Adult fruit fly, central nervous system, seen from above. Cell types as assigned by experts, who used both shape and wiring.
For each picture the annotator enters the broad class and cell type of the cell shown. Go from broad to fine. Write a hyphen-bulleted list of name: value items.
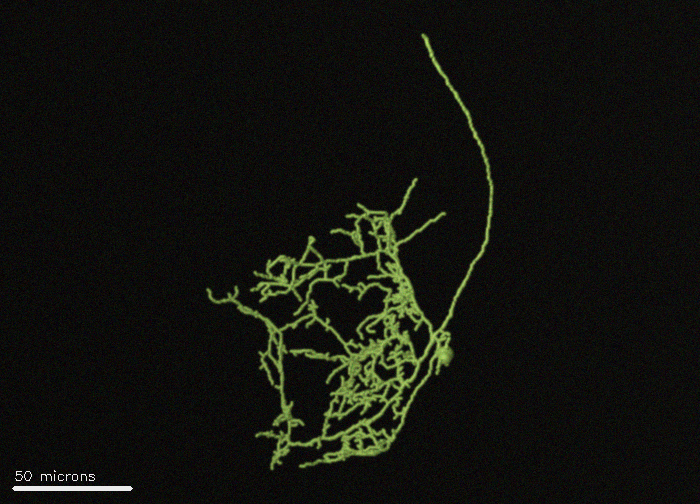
- broad class: motor neuron of the brain
- cell type: GNG668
